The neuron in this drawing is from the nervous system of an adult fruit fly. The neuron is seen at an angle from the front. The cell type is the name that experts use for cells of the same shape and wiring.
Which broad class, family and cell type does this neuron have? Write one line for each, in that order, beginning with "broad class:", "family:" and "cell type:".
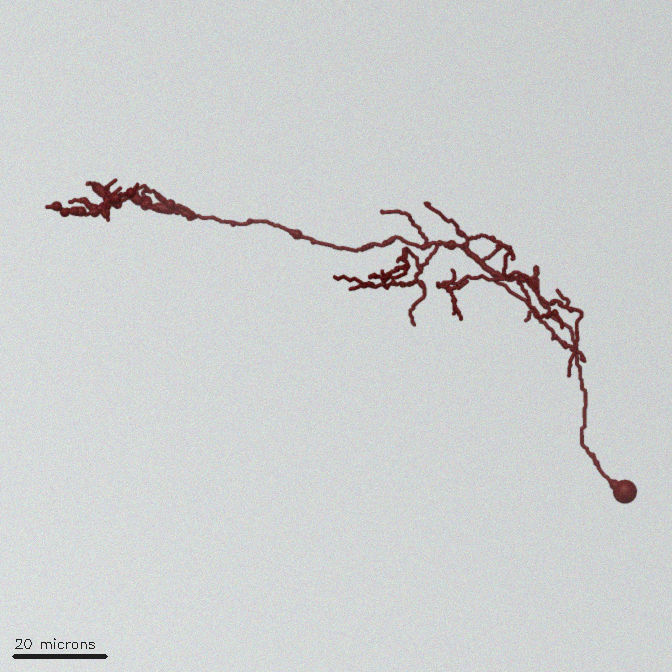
broad class: central-brain intrinsic neuron
family: hemilineage DM6_posterior
cell type: CB1556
